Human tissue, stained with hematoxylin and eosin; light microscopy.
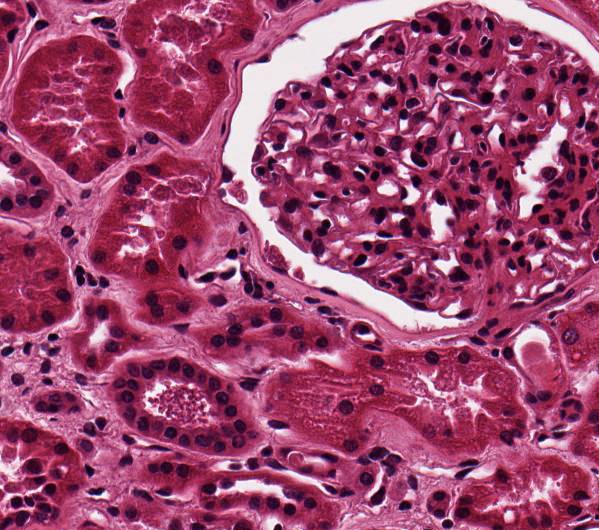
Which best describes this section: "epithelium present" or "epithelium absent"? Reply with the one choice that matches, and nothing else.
Epithelium present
